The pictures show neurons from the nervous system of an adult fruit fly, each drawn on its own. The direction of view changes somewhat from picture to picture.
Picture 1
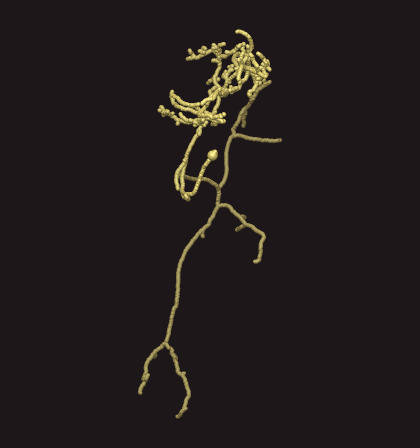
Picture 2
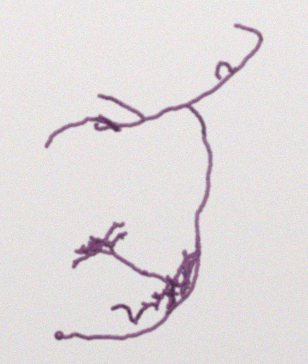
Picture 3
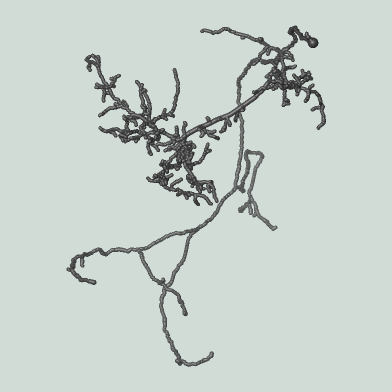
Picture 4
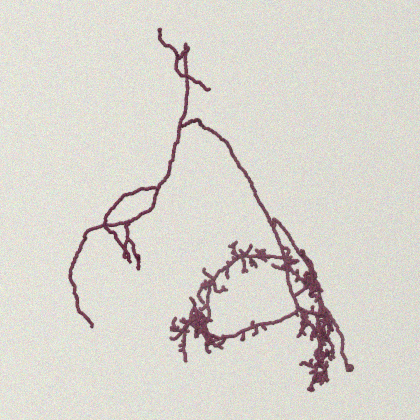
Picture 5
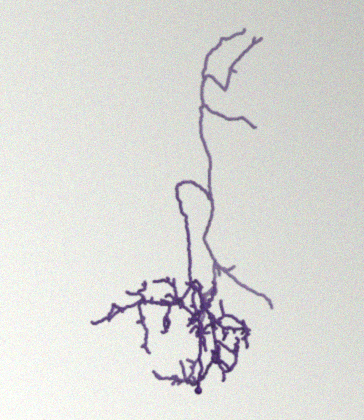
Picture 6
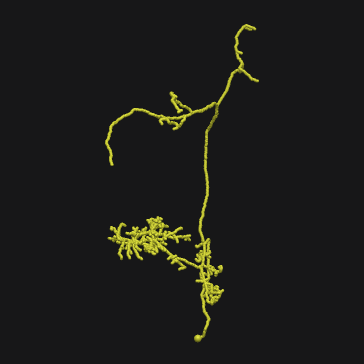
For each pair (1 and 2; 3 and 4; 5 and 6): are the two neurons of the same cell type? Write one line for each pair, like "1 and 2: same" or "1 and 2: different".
1 and 2: different
3 and 4: same
5 and 6: different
